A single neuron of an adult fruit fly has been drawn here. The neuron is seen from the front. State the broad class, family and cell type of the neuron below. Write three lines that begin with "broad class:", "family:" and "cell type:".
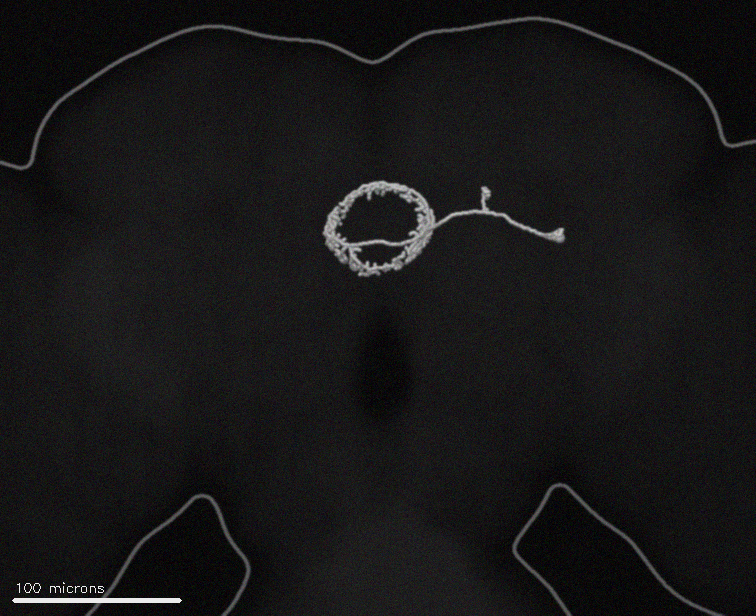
broad class: central-brain intrinsic neuron
family: hemilineage EBa1
cell type: ER4d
